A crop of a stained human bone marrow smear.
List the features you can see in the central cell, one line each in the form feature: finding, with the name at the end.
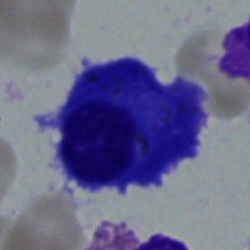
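Margin: small bleb-like projections around much of it
Nucleus: off-centre, toward the lower left
Cytoplasm colour: deep blue
Cytoplasm extent: ample, mainly right of and above the nucleus
Name: plasma cell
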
